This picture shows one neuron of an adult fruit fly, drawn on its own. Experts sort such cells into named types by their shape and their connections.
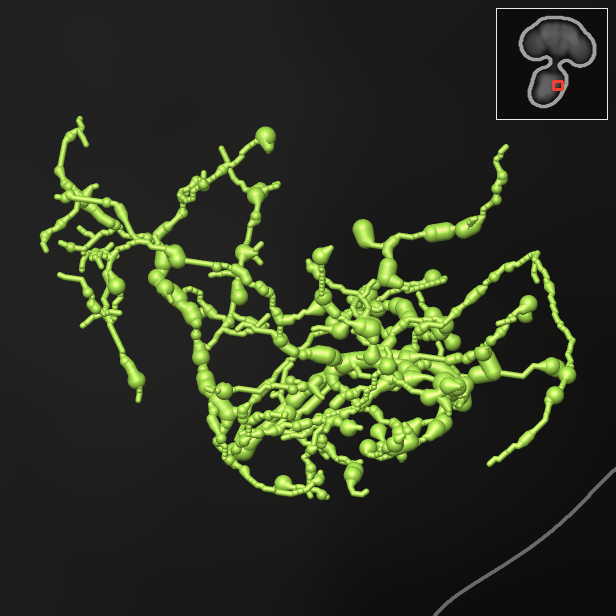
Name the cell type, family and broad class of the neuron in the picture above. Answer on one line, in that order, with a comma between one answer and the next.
IN01B025, hemilineage 01B, nerve-cord intrinsic neuron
